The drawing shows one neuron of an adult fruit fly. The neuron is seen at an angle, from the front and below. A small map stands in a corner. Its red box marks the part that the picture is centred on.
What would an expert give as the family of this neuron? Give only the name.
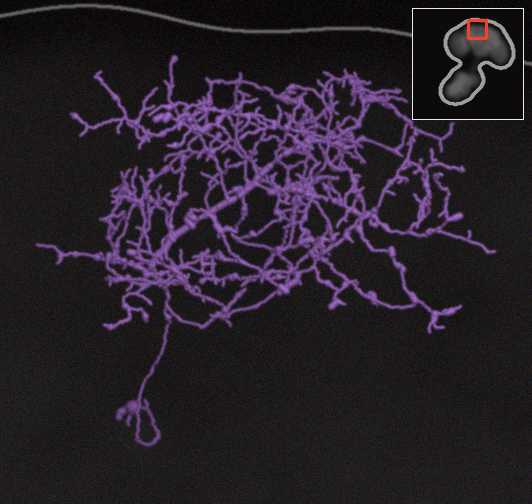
hemilineage DM6_dorso_lateral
